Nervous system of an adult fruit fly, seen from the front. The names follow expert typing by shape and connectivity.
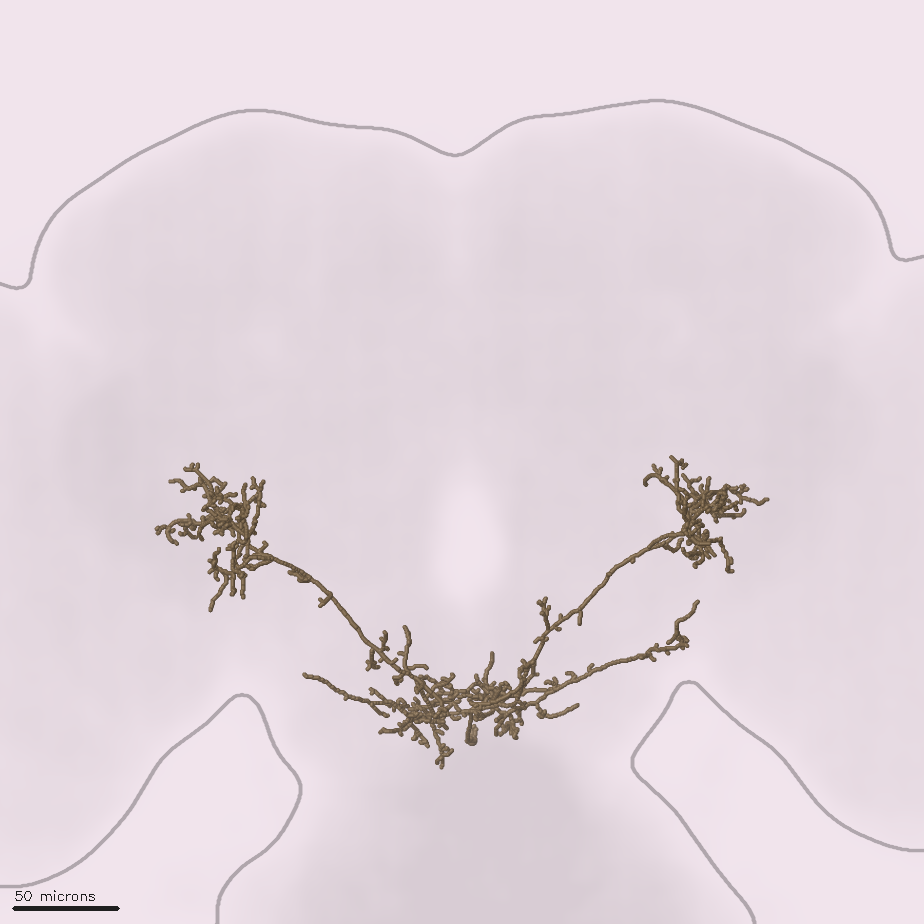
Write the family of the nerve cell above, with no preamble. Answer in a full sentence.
The family is hemilineage LB0.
